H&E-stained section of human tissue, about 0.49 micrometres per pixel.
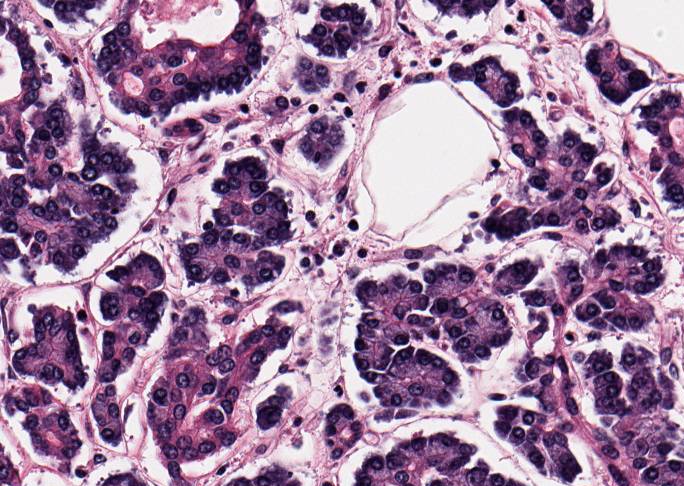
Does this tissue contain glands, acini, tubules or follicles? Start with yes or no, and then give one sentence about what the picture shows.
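Yes. Across the whole field, the cells form rounded nests and acinar clusters separated by thin strands of stroma.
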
